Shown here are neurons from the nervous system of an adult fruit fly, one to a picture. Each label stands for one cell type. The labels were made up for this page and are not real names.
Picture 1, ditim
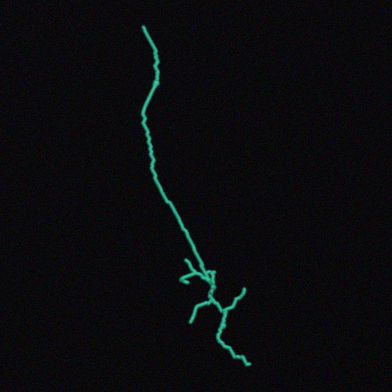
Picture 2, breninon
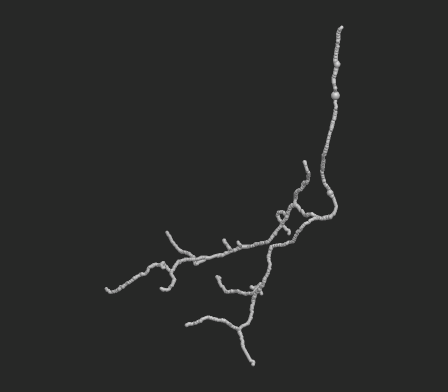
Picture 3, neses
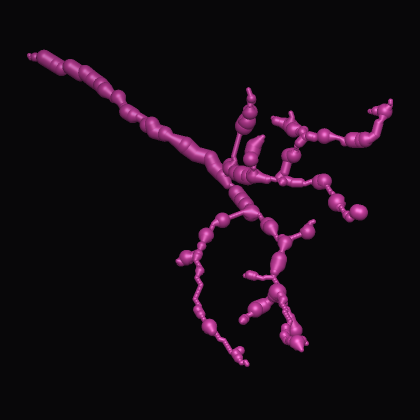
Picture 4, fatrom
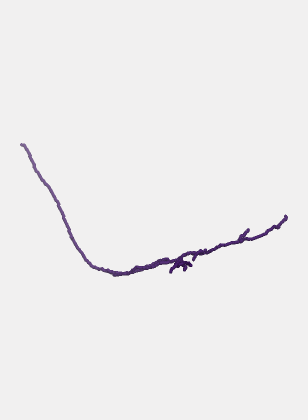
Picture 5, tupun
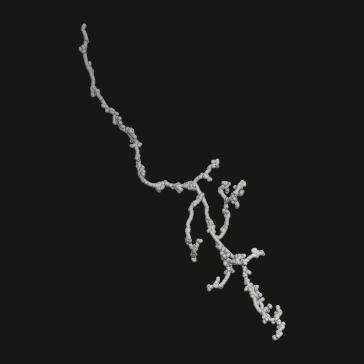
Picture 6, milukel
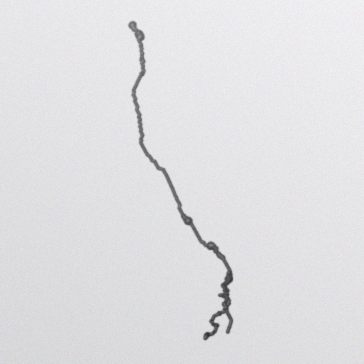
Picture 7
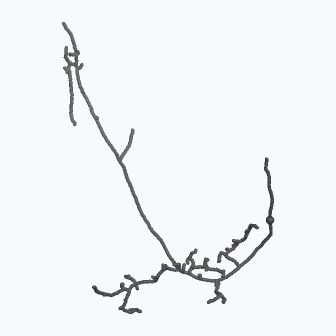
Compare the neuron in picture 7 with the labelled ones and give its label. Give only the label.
breninon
